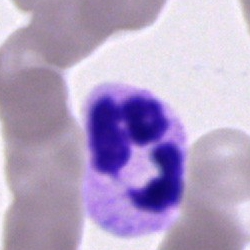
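Segmented neutrophil, here the central cell: take a moment first with its smooth, oval outline. Then look at the chromatin, dark purple and densely condensed. Search the nucleus and you will find no nucleoli.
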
